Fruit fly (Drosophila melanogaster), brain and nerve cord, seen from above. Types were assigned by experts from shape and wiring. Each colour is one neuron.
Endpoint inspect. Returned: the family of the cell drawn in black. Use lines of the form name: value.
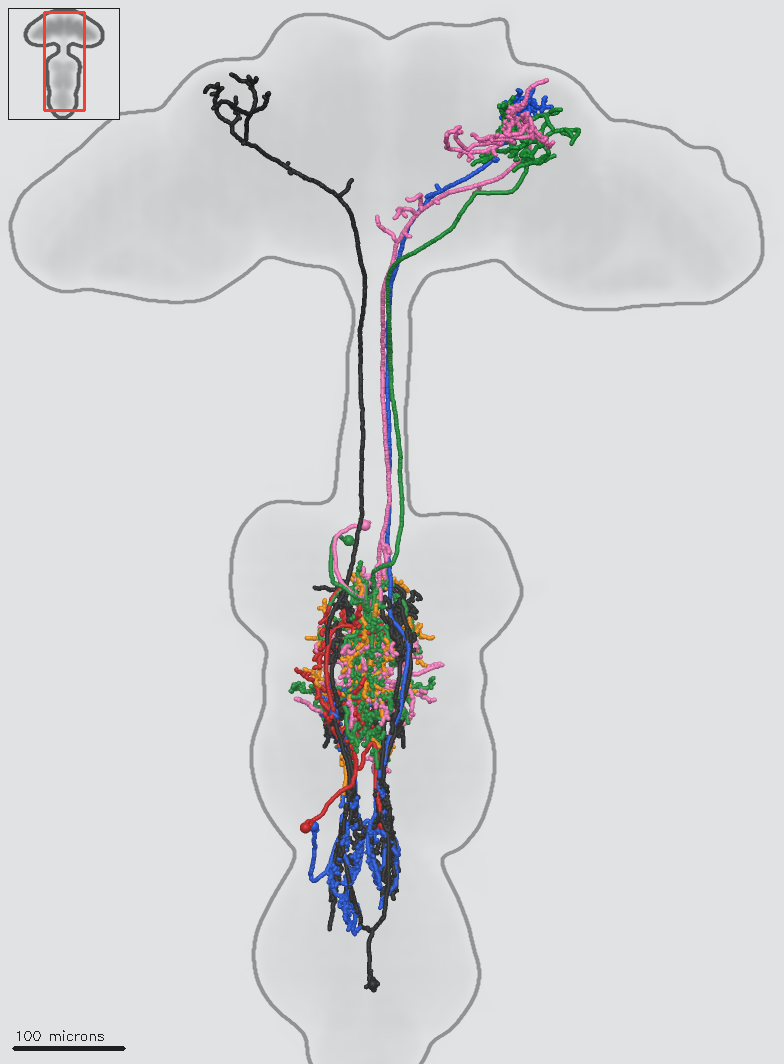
family: hemilineage 12B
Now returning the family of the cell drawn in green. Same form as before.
family: hemilineage 07B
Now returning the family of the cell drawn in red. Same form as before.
family: hemilineage 23B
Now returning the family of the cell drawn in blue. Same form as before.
family: hemilineage 08B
